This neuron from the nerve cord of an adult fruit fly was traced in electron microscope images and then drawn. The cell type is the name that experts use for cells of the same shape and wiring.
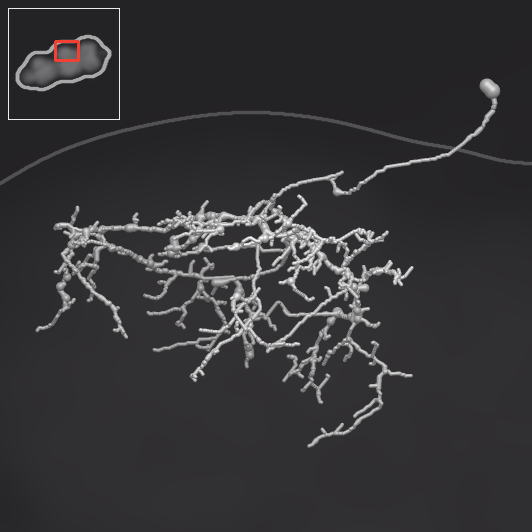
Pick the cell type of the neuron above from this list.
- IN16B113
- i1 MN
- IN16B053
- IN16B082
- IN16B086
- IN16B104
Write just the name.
IN16B082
